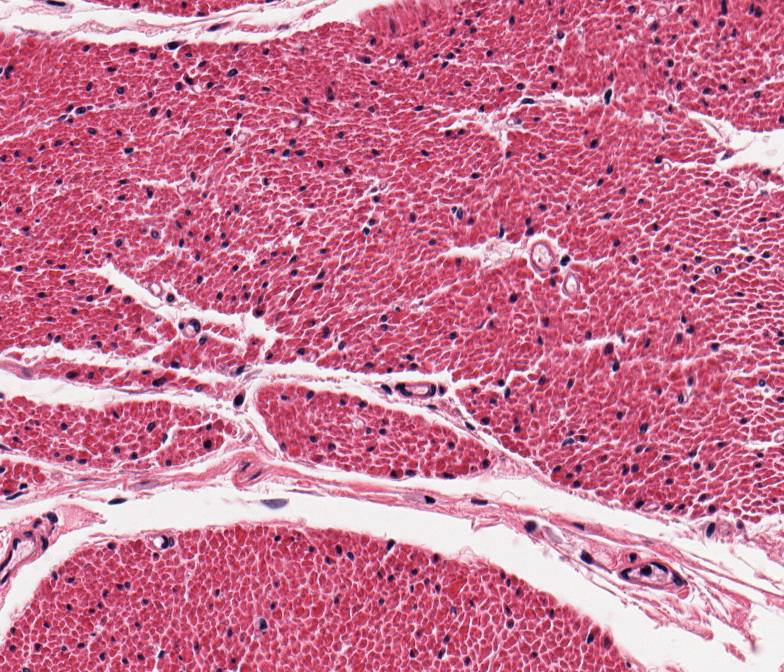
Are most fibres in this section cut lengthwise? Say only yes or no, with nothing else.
No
